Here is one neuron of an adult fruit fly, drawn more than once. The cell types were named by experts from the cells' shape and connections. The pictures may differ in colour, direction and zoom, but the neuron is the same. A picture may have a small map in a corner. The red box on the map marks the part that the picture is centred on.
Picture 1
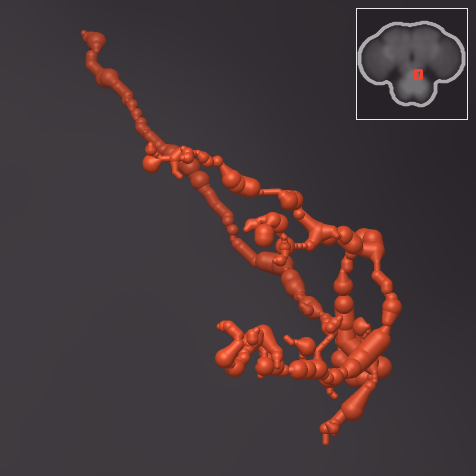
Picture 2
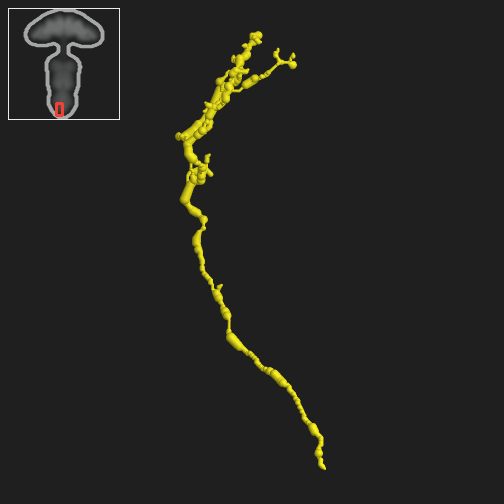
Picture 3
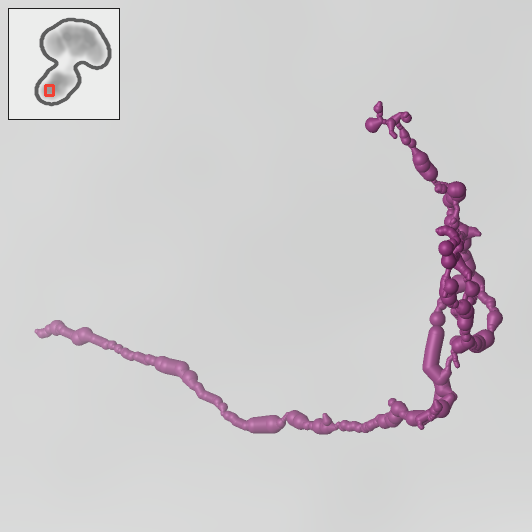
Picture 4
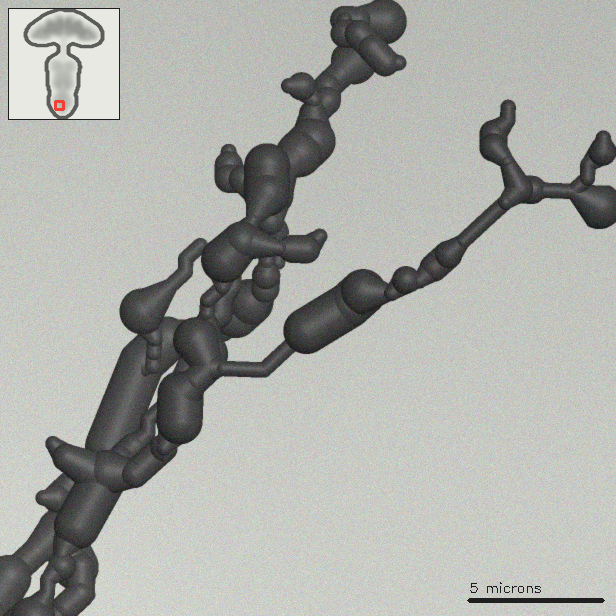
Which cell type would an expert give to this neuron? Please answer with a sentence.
The cell type is SNxx02.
